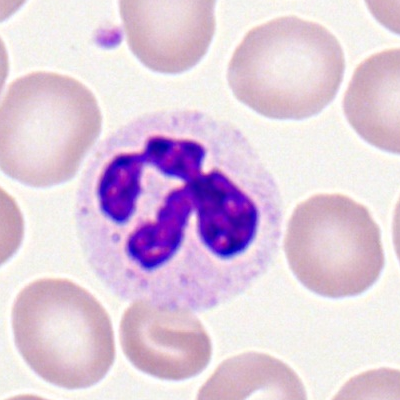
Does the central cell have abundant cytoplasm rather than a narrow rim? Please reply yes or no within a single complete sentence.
Yes, the cytoplasm of this cell is abundant.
